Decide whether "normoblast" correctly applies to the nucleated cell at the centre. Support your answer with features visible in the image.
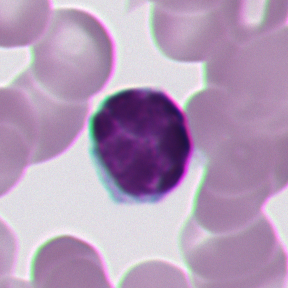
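Deciding points: the thin rim of cytoplasm, showing mainly along the lower left edge, is pale bluish, and the dark purple chromatin is coarsely clumped.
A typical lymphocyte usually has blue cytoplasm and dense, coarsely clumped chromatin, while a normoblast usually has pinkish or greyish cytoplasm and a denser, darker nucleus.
The cell is a typical lymphocyte, not a normoblast. Further: the nucleus is a single unlobed mass filling nearly the whole cell, the outline is roughly round with a few slightly flattened sides, and no granules are seen.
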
